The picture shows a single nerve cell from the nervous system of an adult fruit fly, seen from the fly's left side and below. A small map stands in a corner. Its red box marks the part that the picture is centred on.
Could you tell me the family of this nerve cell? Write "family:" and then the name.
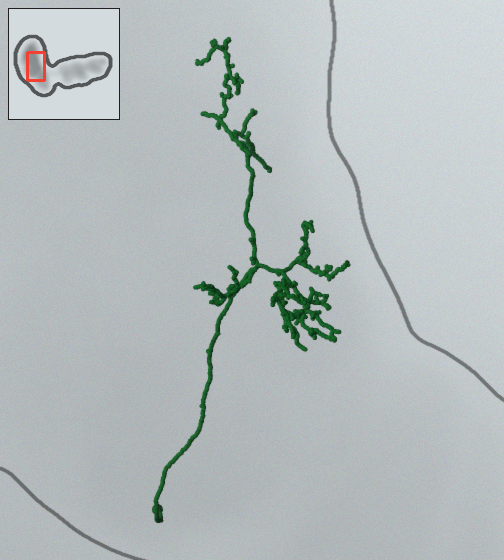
family: hemilineage MX7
